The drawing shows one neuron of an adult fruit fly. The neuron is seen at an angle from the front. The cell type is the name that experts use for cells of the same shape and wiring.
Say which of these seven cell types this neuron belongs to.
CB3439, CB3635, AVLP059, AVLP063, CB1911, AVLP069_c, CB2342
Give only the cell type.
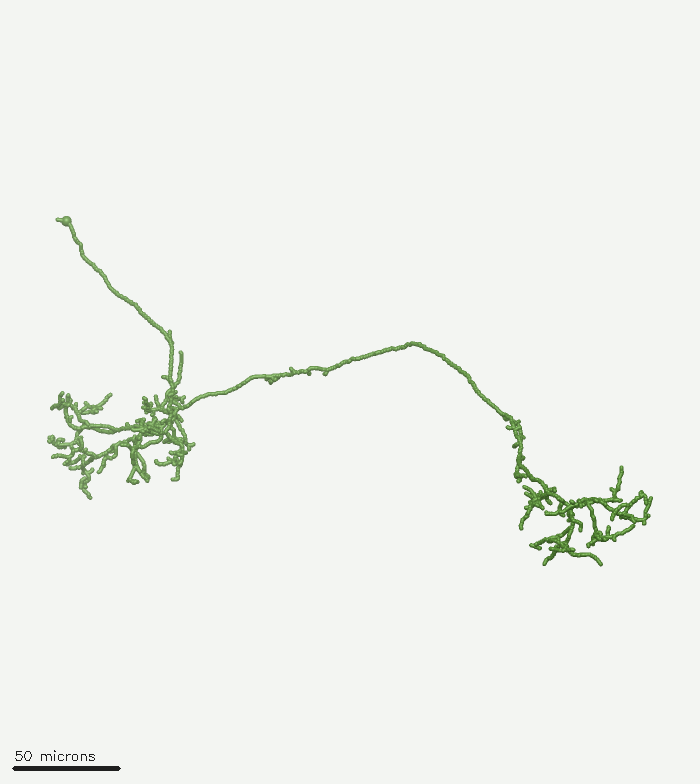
CB3635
